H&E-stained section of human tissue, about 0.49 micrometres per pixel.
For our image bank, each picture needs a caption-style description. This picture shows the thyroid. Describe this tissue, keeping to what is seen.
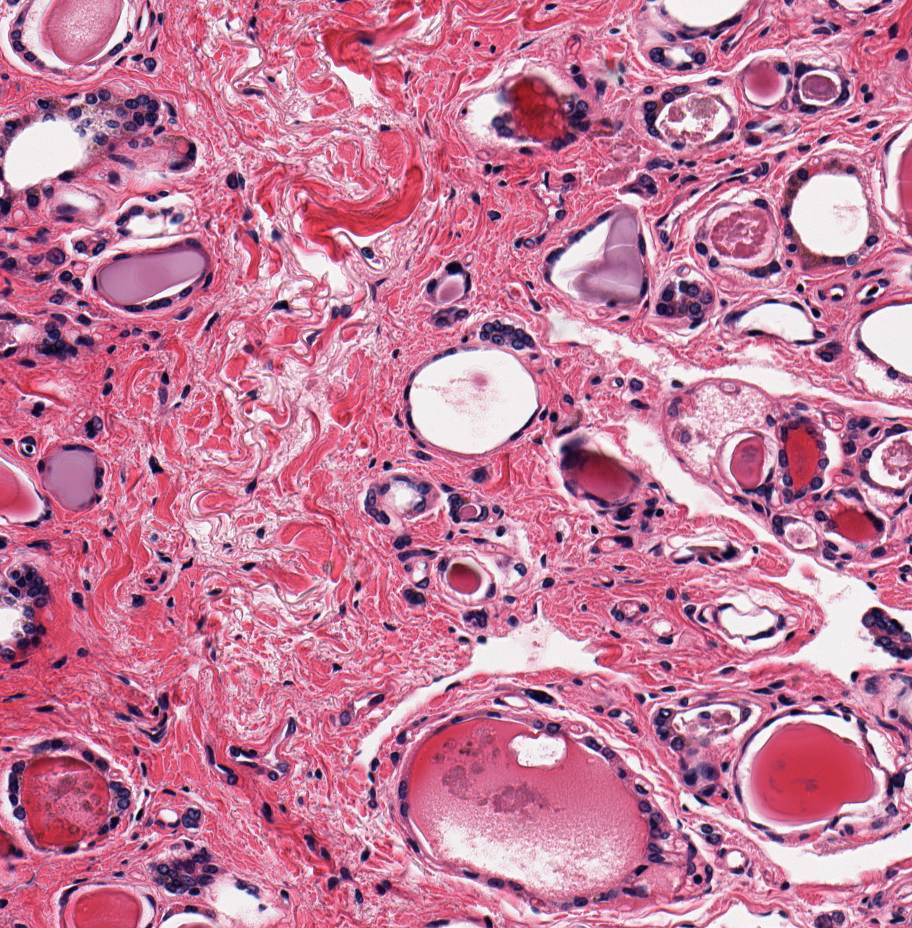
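Small rounded epithelial units lie singly in dense stroma, crowded more at the right side and edges than left-centre. The largest, bottom centre, holds pink material with granular clumps and a clear bubble. Tight clusters of lymphocytes adjoin some units, e.g. left edge. No fat cells.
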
